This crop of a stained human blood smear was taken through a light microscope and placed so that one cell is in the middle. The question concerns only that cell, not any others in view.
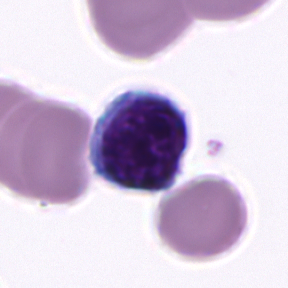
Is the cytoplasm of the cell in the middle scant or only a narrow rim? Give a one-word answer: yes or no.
Yes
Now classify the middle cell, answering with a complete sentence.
The cell centered in this field of view is a plasma cell.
